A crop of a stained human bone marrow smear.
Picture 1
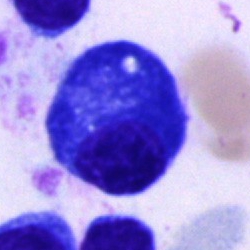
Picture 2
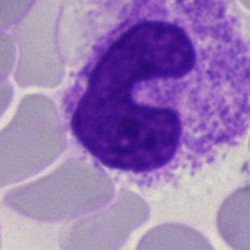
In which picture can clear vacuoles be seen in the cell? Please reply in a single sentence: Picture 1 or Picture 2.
Picture 1 is the one where the cell's cytoplasm holds one or more clear vacuoles.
